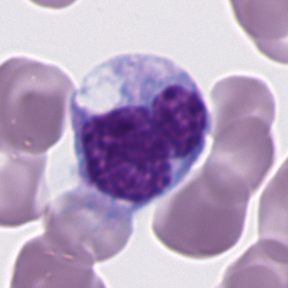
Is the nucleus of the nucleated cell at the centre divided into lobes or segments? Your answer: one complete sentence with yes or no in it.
Yes, this cell has a nucleus made up of distinct lobes or segments.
